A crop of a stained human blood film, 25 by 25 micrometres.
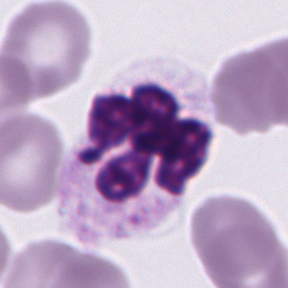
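Segmented neutrophil, the central cell in this stained smear of human peripheral blood. Look first at its outline: round to oval, and smooth. Now follow the nucleus; it is split into four or more separate lobes. You will find no nucleoli in those lobes. The cytoplasm is dotted with fine, small granules of a pinkish-violet tone.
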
